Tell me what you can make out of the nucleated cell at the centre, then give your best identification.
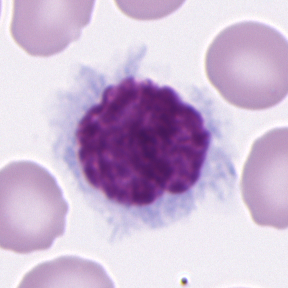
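The border here is ragged and indistinct, not smooth. All around the circumference, fine hair-like pale blue projections extend outward. The cytoplasm itself is pale grey-blue. The nucleus looks roughly round, with a shallow notch at its lower right. So this is a hairy cell.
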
